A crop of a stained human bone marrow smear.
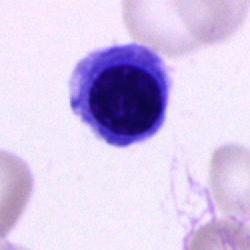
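Erythroblast in a stained human bone marrow smear, the central cell. The outline is roughly round with a slightly uneven edge. The nucleus lies off-centre, leaving more cytoplasm on the left; its chromatin is very dark purple and dense. The cytoplasm is deep blue.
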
